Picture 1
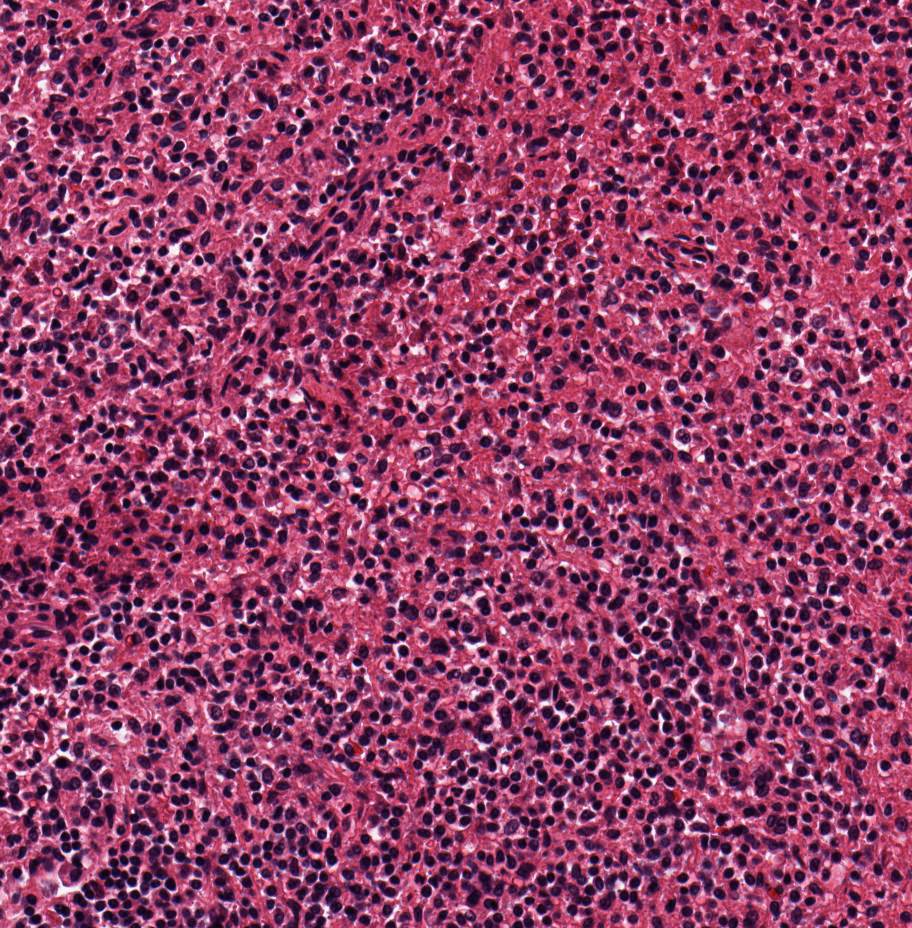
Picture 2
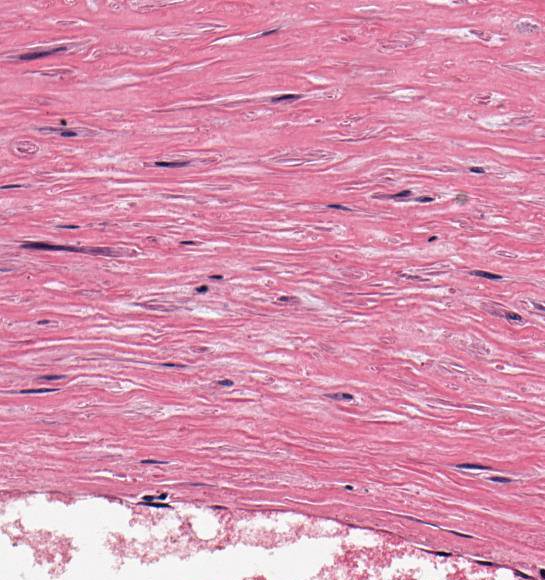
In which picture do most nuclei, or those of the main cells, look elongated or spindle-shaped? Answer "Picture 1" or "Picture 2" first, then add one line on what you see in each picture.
Picture 2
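What picture 1 shows: Most cells are small and round, with dark round nuclei and little cytoplasm.
What picture 2 shows: The nuclei are elongated and spindle-shaped and lie along the line of the fibres.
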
